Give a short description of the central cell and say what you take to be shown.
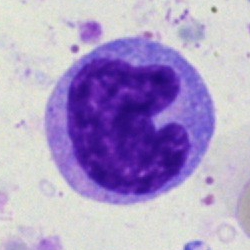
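Start with the nucleus: a deep notch is cut into its right side. Its chromatin is dark purple and coarsely clumped, and you won't find any nucleoli in it. Now move out to the cytoplasm, which shows no distinct granules. This cell is a monocyte.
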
